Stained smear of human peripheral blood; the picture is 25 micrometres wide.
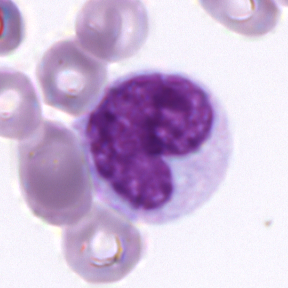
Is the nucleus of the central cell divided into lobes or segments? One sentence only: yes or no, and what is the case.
No, there is one compact round, oval or kidney-shaped nucleus, not separate lobes.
